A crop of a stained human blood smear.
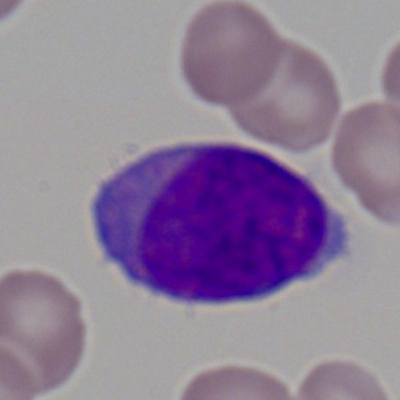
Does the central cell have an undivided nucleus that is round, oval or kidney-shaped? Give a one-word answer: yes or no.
Yes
